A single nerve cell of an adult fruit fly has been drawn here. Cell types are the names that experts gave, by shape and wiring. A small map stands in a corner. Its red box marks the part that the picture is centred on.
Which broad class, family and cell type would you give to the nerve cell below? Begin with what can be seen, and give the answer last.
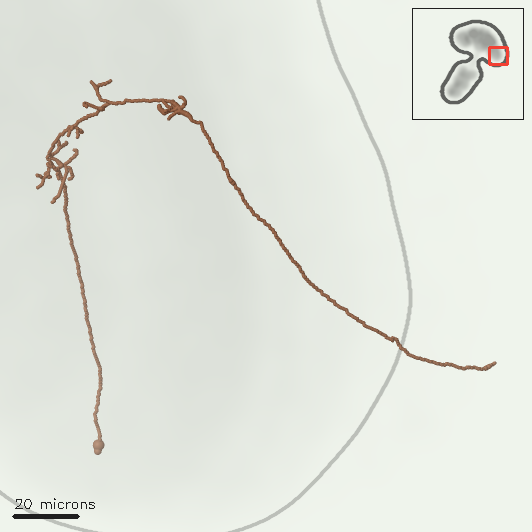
It is in the brain and does not reach the nerve cord. The cell body is at the lower left of the picture. By the scale bar it is about 150 microns wide in this view. Its broad class is optic-lobe intrinsic neuron. The family is C. Its cell type is C2.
